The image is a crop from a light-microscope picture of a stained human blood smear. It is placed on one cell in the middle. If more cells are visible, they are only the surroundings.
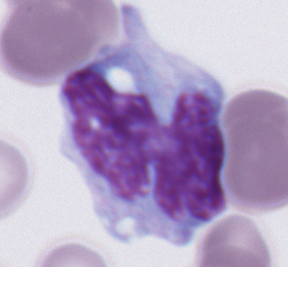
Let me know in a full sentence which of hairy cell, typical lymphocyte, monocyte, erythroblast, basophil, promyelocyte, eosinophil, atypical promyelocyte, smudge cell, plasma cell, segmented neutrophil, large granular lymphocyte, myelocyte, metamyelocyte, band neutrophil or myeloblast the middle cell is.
The central cell shown in this smear crop is a monocyte.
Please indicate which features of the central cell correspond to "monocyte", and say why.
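For a monocyte, the clear round vacuole in the cytoplasm just above the nucleus, on the left side, fits nicely.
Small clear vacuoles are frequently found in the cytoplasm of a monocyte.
Beyond that, the nucleus is folded into broad lobes joined by wide bands rather than thin strands. The chromatin has a streaky, lace-like pattern instead of dense solid clumps. And a tapering cytoplasmic projection extends upward from the top of the cell.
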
